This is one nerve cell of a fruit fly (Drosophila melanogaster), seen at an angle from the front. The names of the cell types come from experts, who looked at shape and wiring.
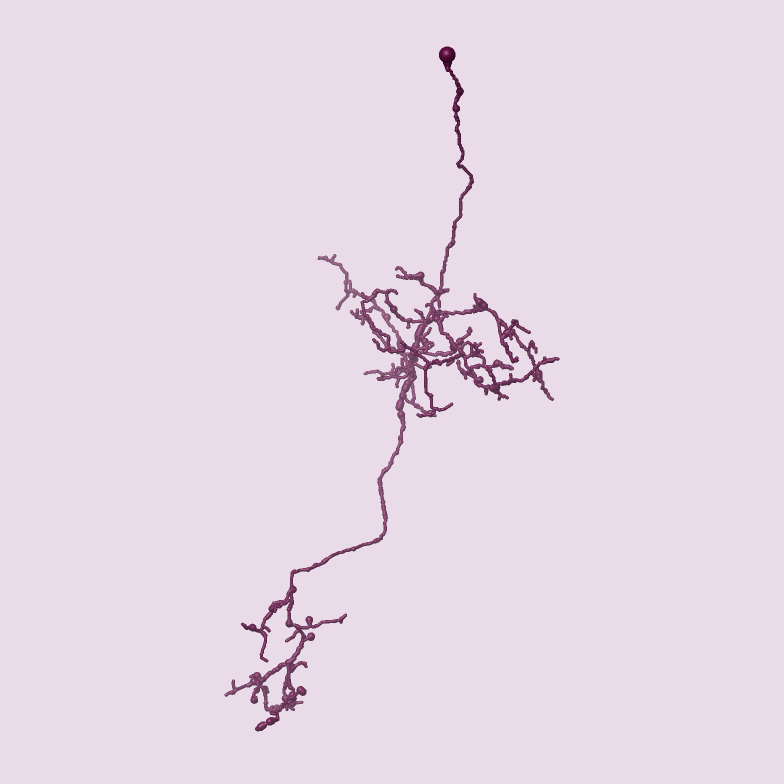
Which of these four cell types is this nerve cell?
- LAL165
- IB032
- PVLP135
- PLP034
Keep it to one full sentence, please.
In terms of cell type, the nerve cell is IB032.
